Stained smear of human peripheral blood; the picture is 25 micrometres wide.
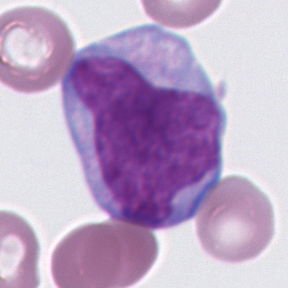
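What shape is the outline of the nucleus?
Irregular, with notches and blunt lobes.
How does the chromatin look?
Finely stranded and lacy, with no coarse dark blocks.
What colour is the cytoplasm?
Pale blue-grey, darker blue at the cell edge; it is moderately abundant and widest in a band above the nucleus.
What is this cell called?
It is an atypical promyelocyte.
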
